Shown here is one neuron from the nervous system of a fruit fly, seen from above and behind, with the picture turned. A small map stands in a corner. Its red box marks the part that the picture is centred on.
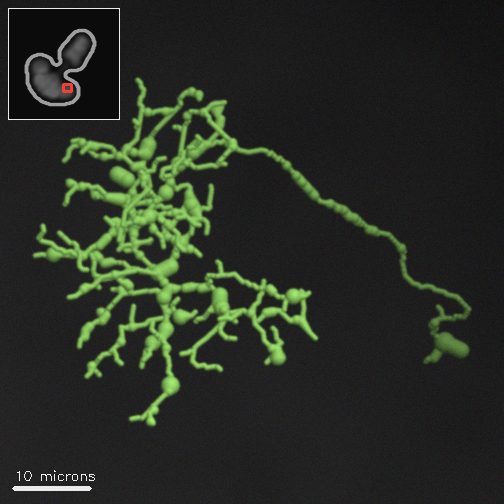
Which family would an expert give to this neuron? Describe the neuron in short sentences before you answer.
It lies in the brain. By the scale bar it is about 60 microns wide in this view. Dozens of branch ends can be seen. It is an optic-lobe intrinsic neuron. The family is Cm.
